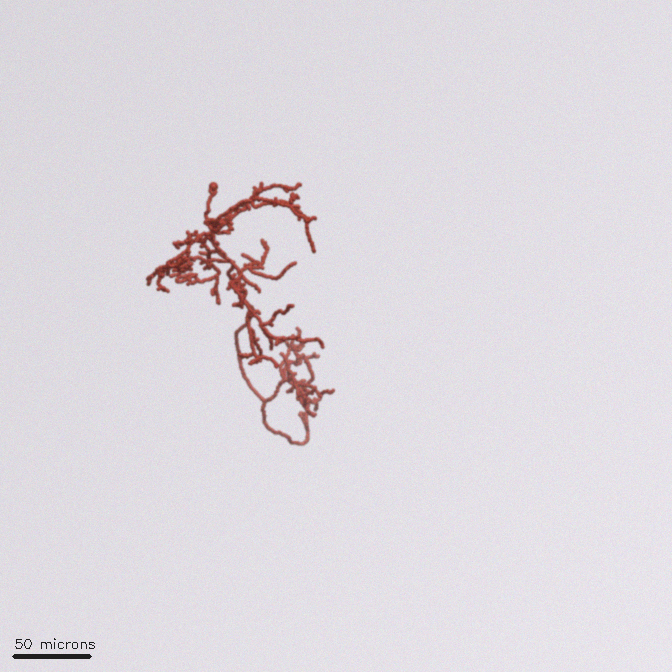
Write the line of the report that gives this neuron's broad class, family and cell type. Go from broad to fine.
central-brain intrinsic neuron; hemilineage CREa2_ventral; SIP024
